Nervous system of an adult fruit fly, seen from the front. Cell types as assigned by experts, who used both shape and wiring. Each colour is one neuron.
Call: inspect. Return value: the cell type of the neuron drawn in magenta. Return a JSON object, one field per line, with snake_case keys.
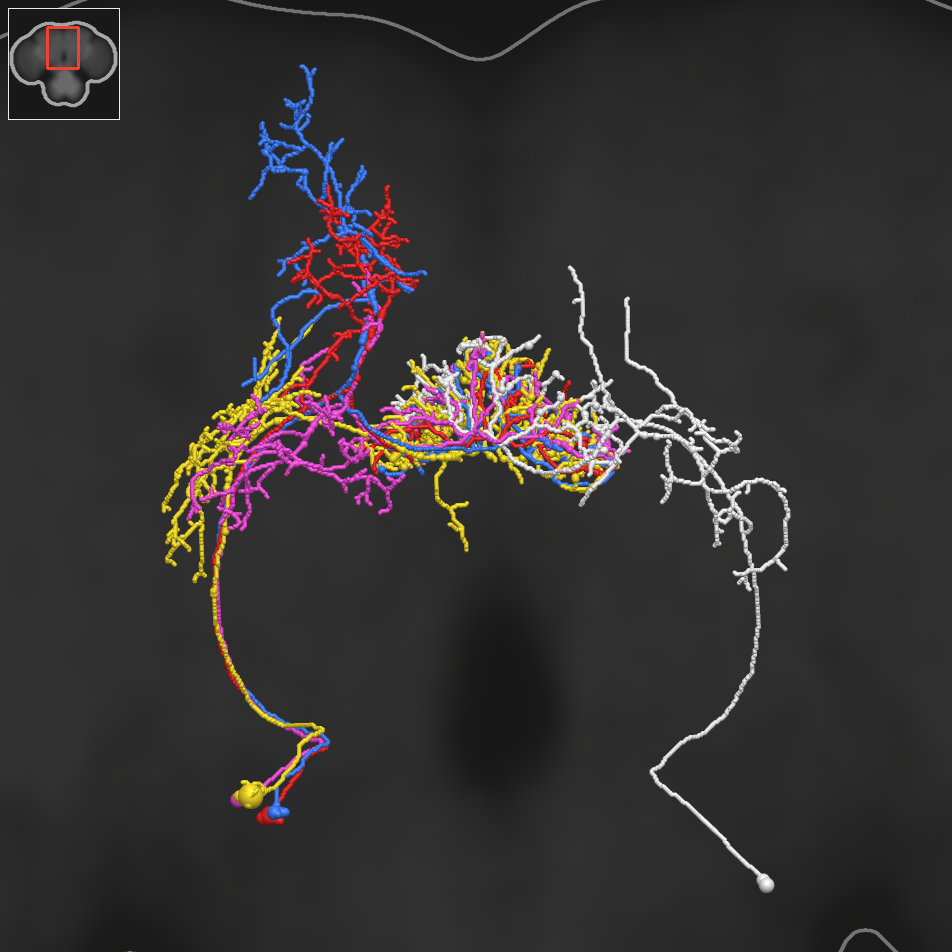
{
 "cell_type": "FB2K"
}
